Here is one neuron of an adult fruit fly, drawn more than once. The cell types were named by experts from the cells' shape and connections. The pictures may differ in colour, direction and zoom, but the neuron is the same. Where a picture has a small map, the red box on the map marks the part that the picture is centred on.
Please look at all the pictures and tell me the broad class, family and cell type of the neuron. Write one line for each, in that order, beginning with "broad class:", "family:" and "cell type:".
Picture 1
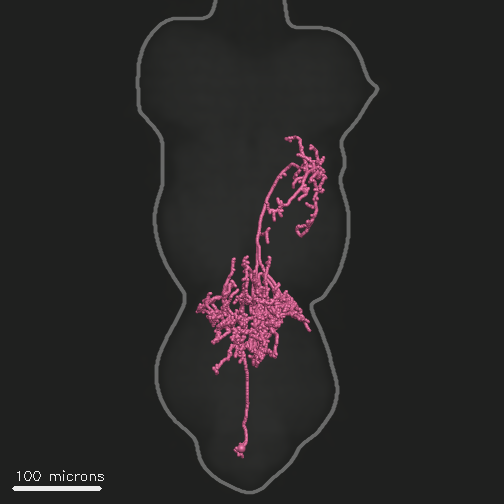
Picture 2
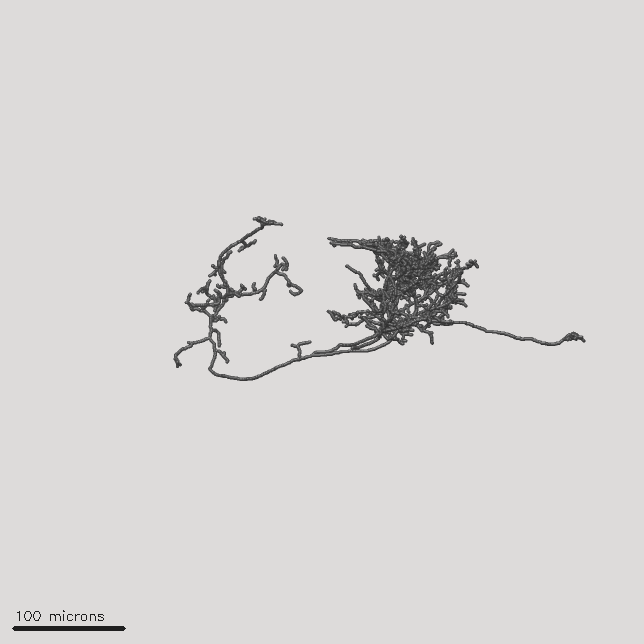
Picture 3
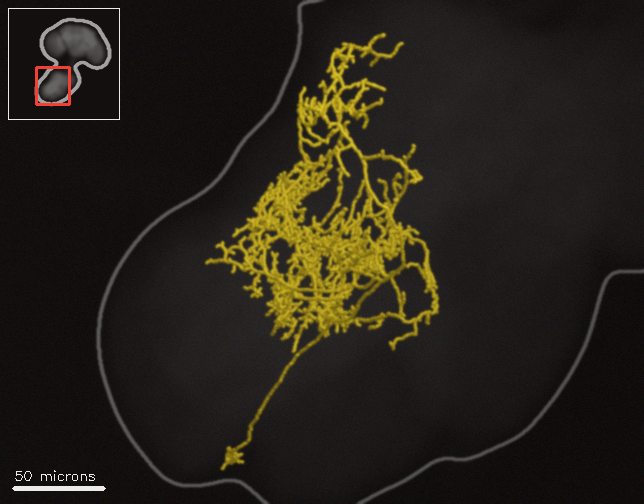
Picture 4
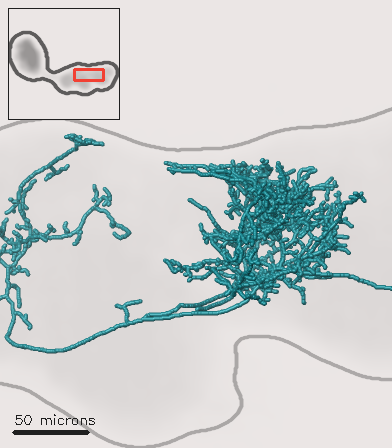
broad class: nerve-cord intrinsic neuron
family: hemilineage 05B
cell type: IN05B016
